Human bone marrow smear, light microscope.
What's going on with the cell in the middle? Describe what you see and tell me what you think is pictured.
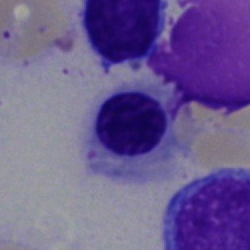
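Look first at the nucleus: no nucleolus can be seen in it. Around it, the cytoplasm is pale greyish blue, wider below the nucleus than above. Its outer edge is faint and irregular. This cell is an erythroblast.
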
